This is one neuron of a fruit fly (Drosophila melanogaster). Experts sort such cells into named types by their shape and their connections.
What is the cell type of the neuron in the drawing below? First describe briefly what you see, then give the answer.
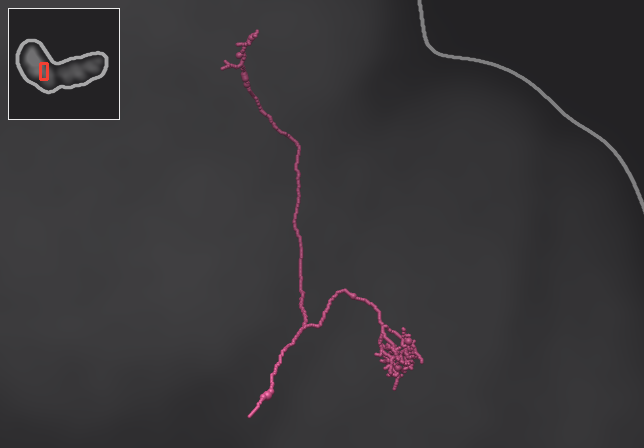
The cell body can be seen at the bottom of the picture. As drawn here it is taller than it is wide. This is a visual projection neuron. It is of cell type LC30.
